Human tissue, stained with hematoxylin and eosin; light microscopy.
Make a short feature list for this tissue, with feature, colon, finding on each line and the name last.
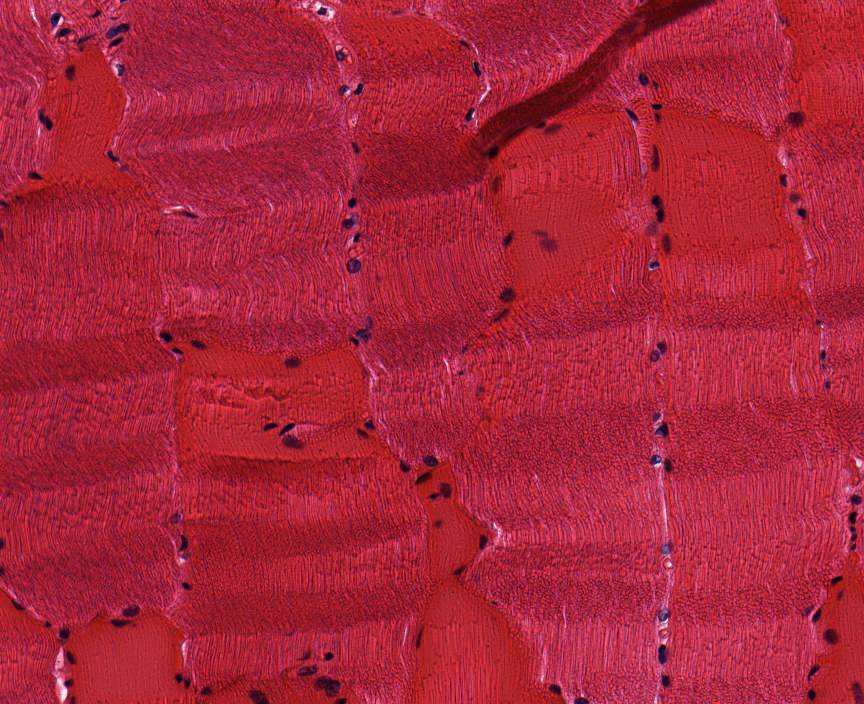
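Fibres: long, striated, running top to bottom, side by side
Striations: fine, crossing the fibres horizontally
Nuclei: small, dark, oval, at fibre edges along their boundaries
Cytoplasm: deep, intense red
Name: skeletal muscle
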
